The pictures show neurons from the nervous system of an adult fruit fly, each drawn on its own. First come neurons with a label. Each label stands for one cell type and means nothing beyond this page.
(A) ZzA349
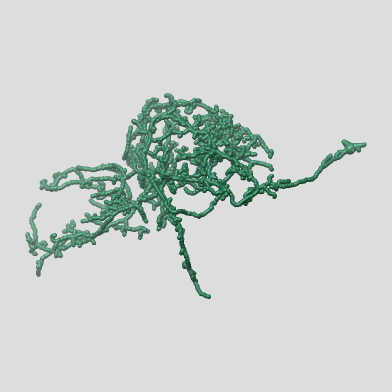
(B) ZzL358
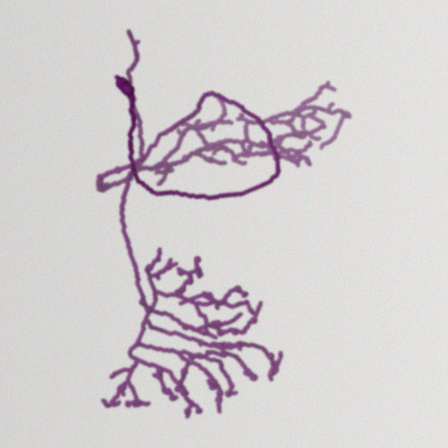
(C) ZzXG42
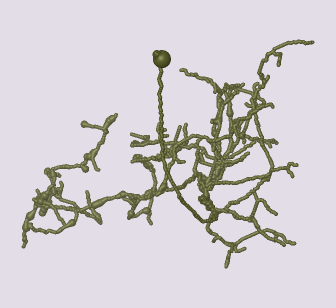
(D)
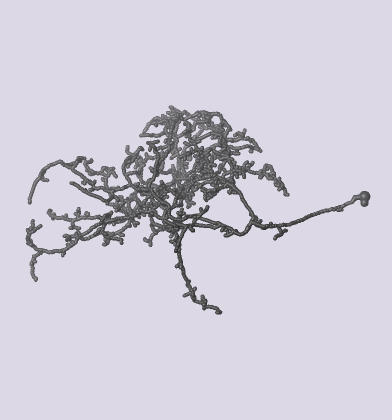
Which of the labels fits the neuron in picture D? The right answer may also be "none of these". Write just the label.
ZzA349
